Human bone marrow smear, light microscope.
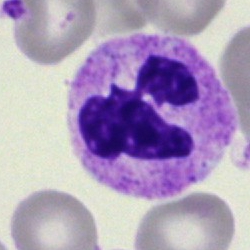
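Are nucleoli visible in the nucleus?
No, none can be seen.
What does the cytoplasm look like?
It is abundant and pale pinkish-lilac, with fine violet granules scattered throughout and no vacuoles.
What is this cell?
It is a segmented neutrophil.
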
